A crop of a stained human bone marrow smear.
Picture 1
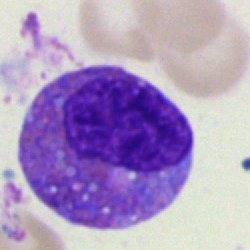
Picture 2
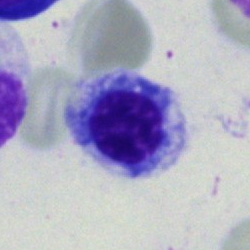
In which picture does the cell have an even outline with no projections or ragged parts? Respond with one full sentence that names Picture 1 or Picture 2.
The cell in Picture 1 has a smooth outline.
